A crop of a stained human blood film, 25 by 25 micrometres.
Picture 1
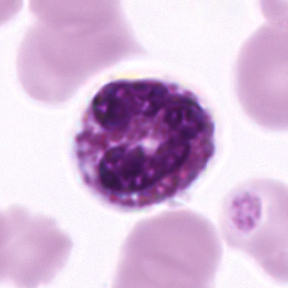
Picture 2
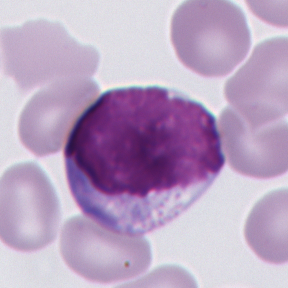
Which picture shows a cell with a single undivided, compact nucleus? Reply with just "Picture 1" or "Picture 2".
Picture 2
